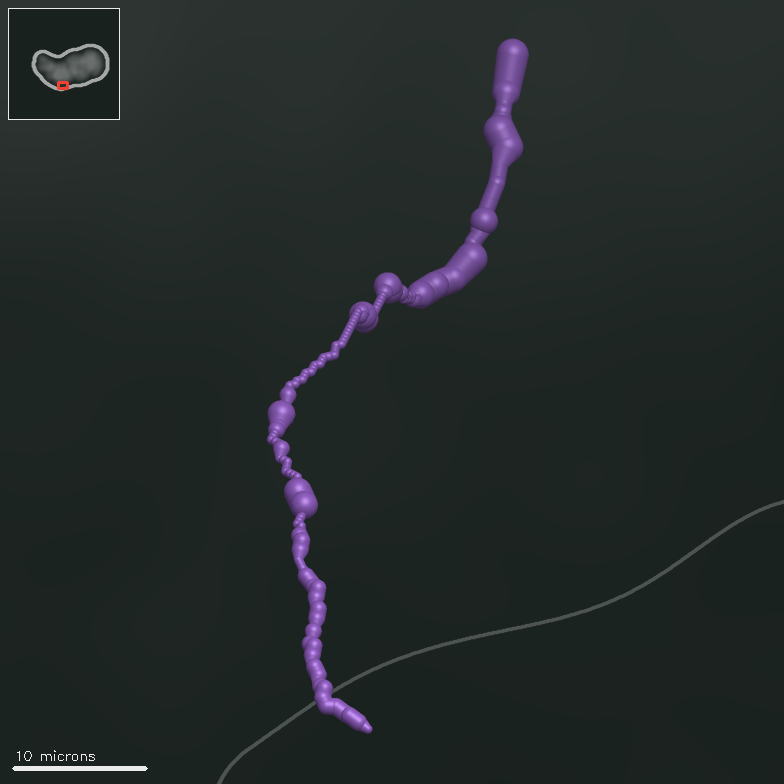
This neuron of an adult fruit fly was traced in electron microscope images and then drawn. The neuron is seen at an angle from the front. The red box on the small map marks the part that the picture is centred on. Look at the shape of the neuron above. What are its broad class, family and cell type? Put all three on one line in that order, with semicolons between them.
photoreceptor or other optic-lobe sensory neuron; class visual; R8p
